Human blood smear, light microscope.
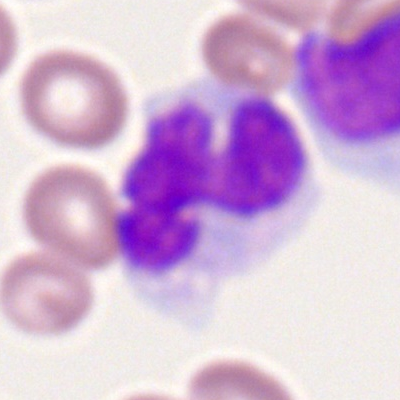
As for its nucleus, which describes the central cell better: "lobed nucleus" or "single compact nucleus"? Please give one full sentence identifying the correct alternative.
This cell has a nucleus made up of distinct lobes.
